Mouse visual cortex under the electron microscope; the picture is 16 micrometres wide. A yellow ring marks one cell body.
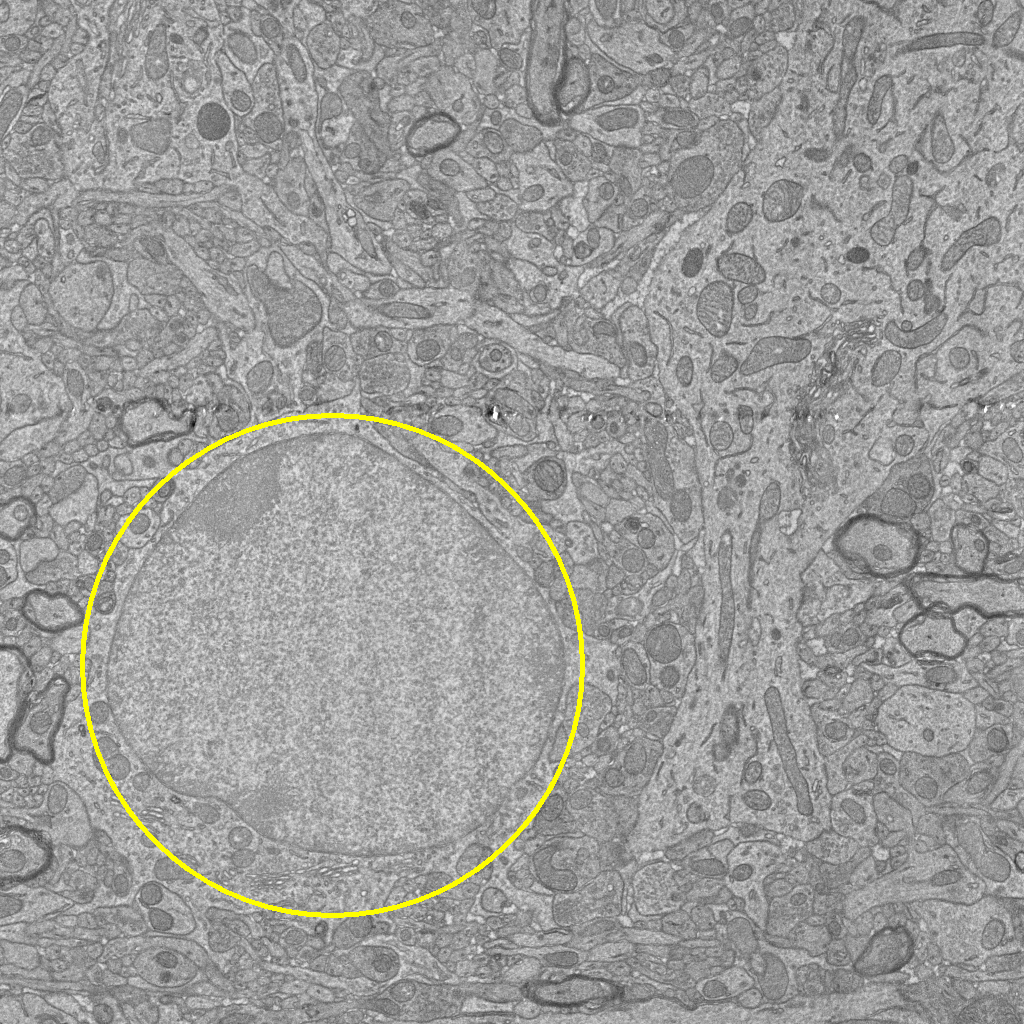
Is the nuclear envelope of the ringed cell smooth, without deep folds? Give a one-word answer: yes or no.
Yes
